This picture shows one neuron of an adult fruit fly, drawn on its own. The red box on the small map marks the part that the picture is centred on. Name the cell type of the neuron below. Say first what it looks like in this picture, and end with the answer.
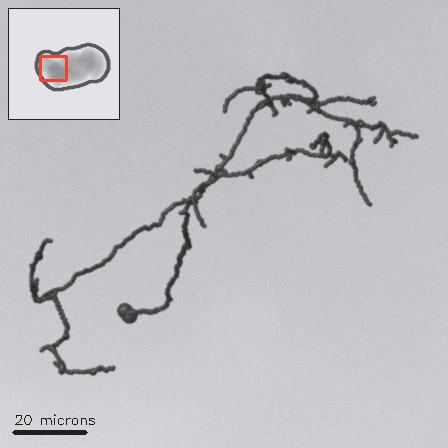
By the scale bar it is about 110 microns wide in this view. The picture shows dozens of branch ends. This is a nerve-cord intrinsic neuron. The cell type is IN07B103.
